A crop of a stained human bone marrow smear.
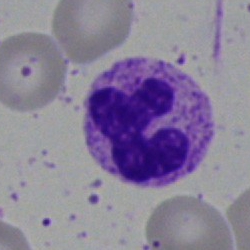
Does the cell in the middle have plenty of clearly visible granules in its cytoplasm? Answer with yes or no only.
Yes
